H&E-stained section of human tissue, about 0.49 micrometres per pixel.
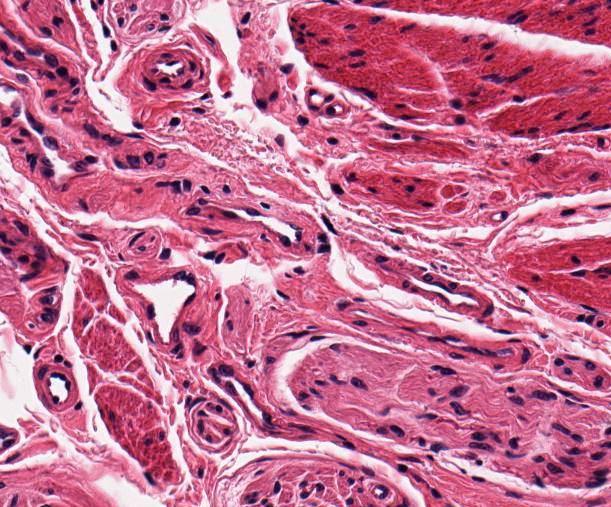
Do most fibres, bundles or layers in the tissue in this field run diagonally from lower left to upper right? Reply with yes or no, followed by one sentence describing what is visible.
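No. The field is made of fibre bundles that run mostly diagonally from upper left to lower right, separated by paler connective tissue.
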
